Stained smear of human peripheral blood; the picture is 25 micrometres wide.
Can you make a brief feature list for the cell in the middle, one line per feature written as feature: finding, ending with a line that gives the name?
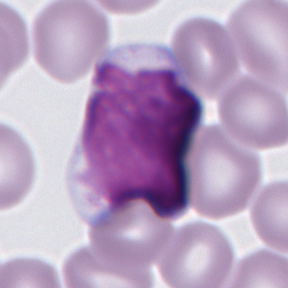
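Shape of cell: irregular rather than round
Nucleus: angular, irregular outline with notched edge
Extent: nucleus fills most of the cell
Cytoplasm: narrow rim, very pale, almost colourless
Cell type: large granular lymphocyte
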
